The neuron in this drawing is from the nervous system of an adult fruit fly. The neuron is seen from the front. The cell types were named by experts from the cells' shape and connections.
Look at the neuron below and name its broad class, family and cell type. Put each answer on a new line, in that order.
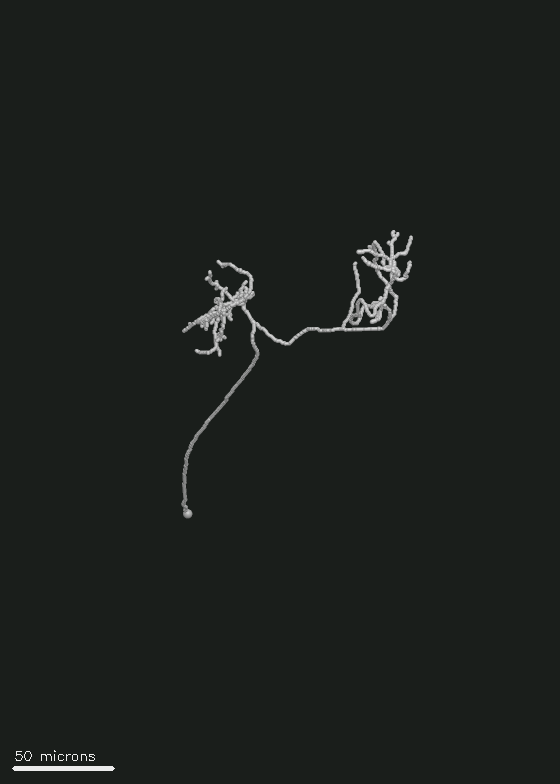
nerve-cord intrinsic neuron
hemilineage 07B
IN07B079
